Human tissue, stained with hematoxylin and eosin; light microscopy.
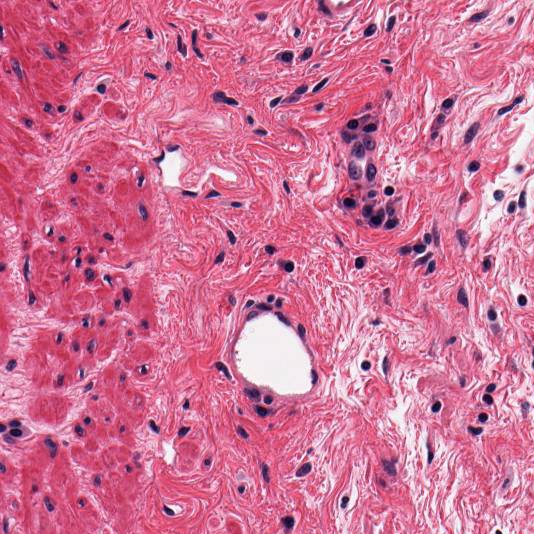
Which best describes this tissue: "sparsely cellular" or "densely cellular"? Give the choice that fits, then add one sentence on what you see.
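Sparsely cellular. The nuclei scattered through the collagen are sparse, dark and mostly spindle-shaped.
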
